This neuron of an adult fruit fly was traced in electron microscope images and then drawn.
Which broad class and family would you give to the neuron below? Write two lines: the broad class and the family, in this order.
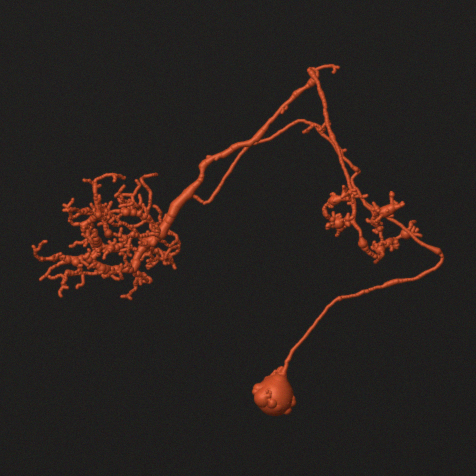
optic-lobe intrinsic neuron
T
